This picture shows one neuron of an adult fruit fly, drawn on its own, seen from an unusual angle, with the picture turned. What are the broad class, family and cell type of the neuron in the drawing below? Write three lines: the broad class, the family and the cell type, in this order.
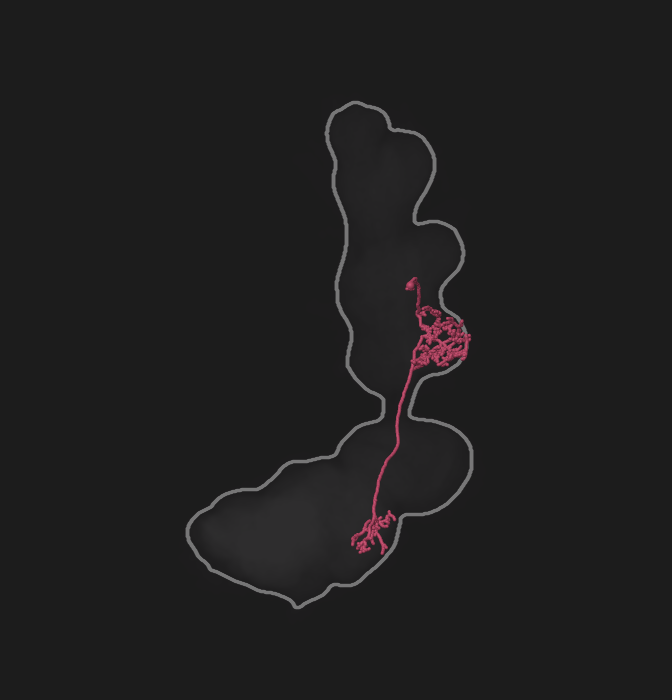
ascending neuron
hemilineage 23B
AN23B010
